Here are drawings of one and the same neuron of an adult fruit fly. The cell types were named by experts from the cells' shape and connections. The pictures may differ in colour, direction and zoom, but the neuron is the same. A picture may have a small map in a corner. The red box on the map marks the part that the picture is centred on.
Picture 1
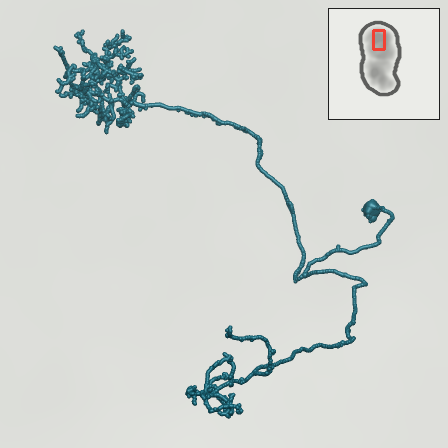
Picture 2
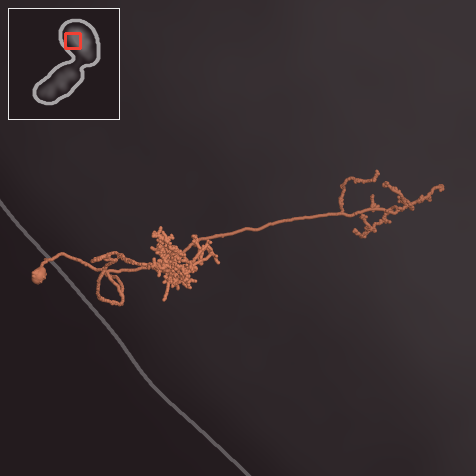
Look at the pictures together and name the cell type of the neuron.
LPC1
